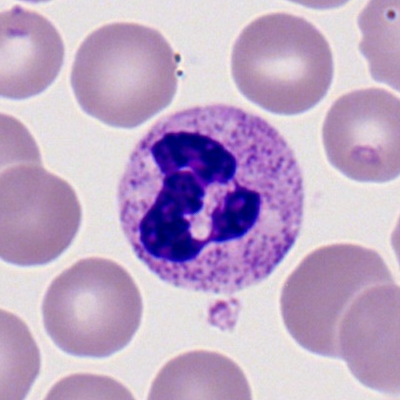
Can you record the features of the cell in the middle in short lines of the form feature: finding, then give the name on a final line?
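Outline: round and smooth, as far as I can tell
Nucleus: divided into several lobes
Nucleoli: none I can see in the nucleus
Granules: fine, small, purplish, filling the cytoplasm
Name: segmented neutrophil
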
